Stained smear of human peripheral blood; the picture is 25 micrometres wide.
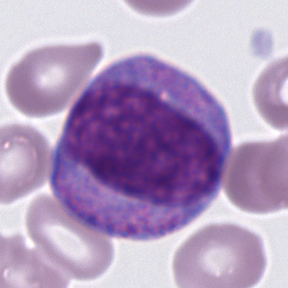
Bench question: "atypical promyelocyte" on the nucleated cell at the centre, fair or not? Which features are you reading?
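Name accepted: atypical promyelocyte. Deciding point is size. The cell is about 16 micrometres across.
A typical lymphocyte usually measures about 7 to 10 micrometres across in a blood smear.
Size therefore argues against typical lymphocyte. Cytoplasm is pale lilac-blue, dusted with many fine pink-purple granules, with no vacuoles. Outline is roughly round, edge smooth. A small pale violet fleck lies apart from the cell at upper right.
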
